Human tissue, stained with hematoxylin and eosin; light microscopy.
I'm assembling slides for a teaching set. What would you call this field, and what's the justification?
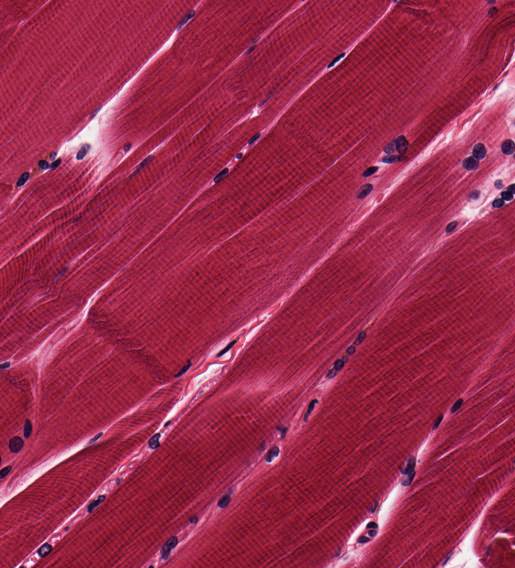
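The tissue is skeletal muscle. Fine transverse cross-striations mark the fibres throughout, and the fibres are broad and unbranched. Their flattened, dark, elongated nuclei lie at the fibre edges, not in the centres.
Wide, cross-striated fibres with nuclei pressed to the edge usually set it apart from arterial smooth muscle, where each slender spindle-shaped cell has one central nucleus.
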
